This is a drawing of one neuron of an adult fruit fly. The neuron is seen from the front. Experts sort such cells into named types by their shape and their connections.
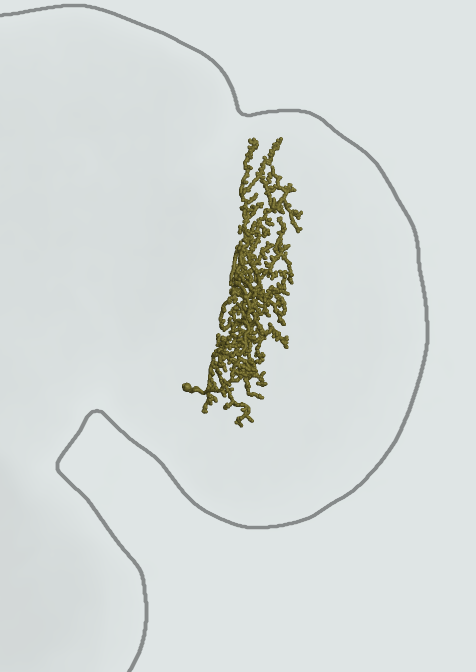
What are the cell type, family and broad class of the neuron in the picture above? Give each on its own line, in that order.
Dm20
Dm
optic-lobe intrinsic neuron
